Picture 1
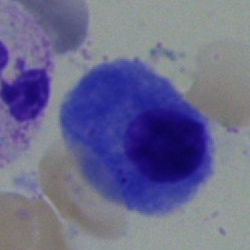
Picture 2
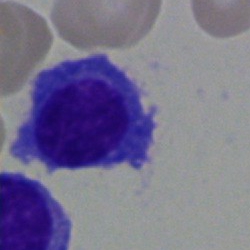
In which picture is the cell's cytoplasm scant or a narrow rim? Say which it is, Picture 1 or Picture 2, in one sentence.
The cell shown in picture 2 is mostly filled by its nucleus.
